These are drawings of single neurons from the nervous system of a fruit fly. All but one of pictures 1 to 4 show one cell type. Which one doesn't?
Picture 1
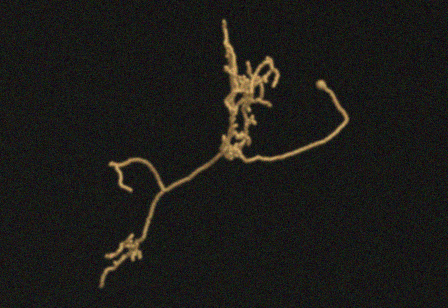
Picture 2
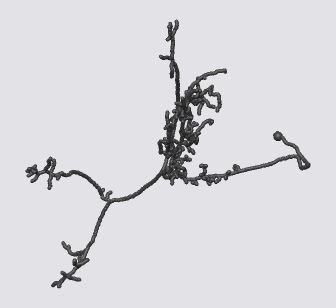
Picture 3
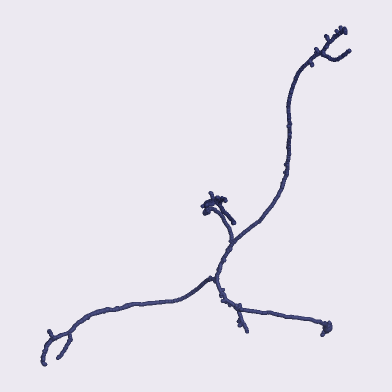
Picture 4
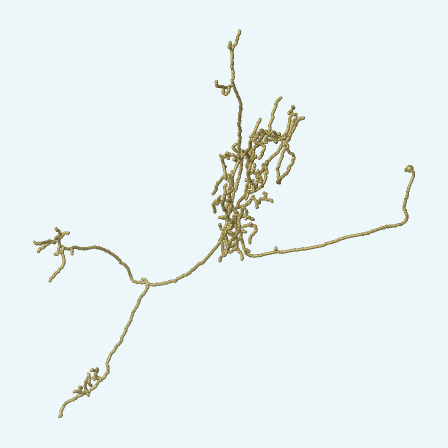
Picture 3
